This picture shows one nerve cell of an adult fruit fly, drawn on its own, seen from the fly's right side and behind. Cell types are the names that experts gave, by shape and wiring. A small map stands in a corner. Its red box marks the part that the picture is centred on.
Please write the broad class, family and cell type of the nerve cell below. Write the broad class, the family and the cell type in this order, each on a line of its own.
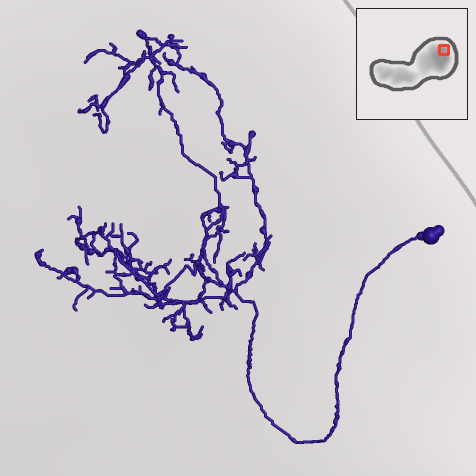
central-brain intrinsic neuron
hemilineage LHl4_dorsal
CB2770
